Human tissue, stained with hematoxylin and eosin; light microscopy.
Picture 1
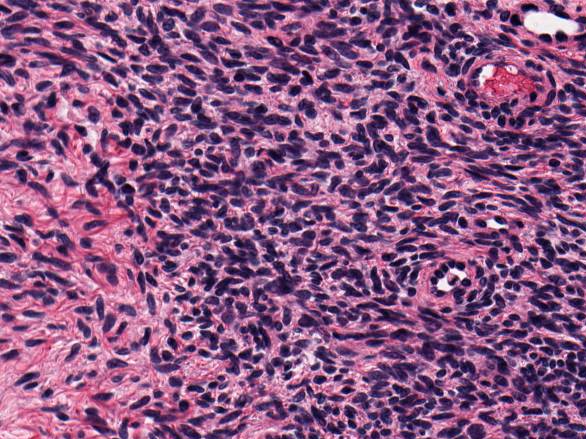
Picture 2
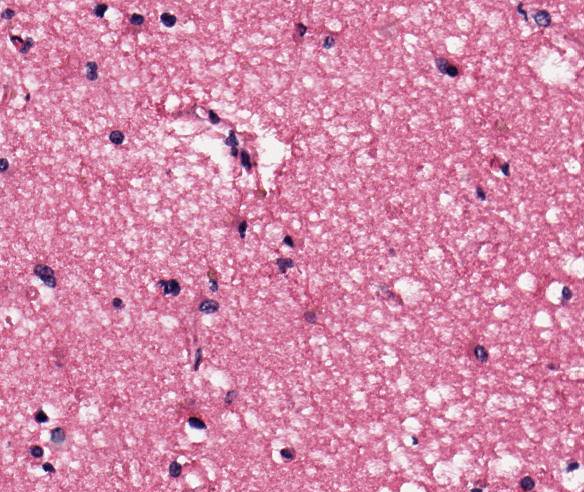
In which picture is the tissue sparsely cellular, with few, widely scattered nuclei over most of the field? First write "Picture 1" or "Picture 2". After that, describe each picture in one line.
Picture 2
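What picture 1 shows: Densely packed spindle to oval cells fill the field in short, intersecting fascicles.
What picture 2 shows: The cells are seen mostly as small, round to oval, dark blue nuclei lying singly and sparsely in the matrix.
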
